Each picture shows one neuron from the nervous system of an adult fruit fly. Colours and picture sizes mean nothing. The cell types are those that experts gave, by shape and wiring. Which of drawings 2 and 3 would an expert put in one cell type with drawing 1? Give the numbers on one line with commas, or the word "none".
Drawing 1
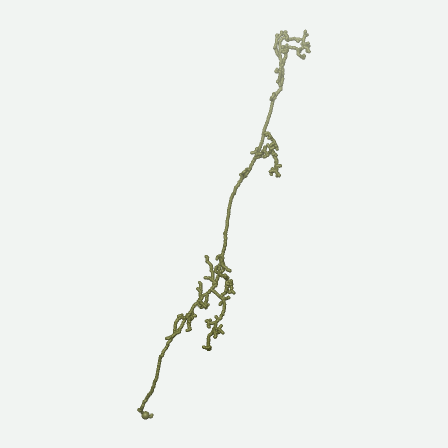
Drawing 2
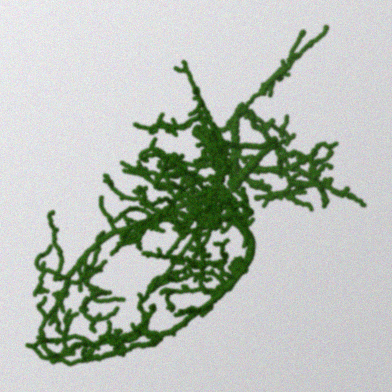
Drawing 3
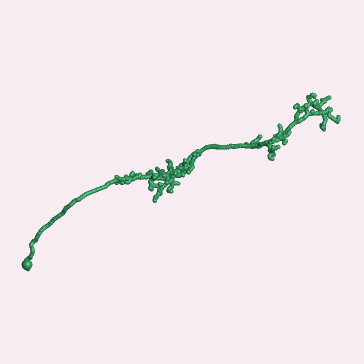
3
